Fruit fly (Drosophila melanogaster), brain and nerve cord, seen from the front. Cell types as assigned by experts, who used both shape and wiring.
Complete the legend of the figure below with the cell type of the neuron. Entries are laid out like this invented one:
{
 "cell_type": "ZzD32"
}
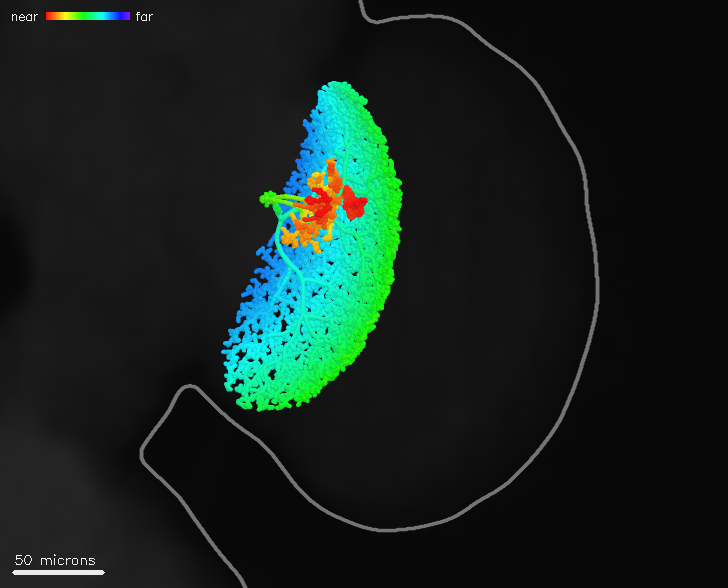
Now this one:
{
 "cell_type": "LT1a"
}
